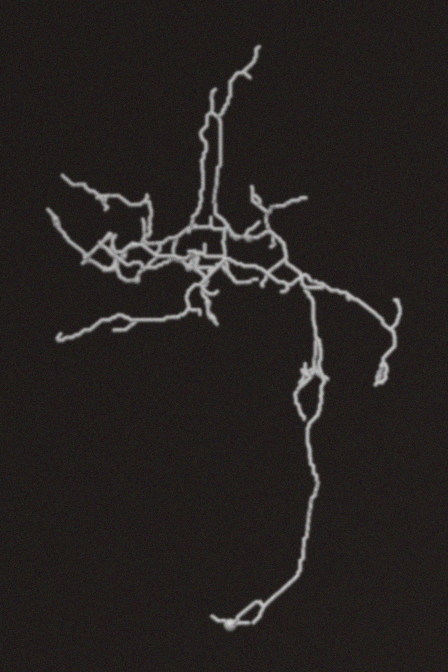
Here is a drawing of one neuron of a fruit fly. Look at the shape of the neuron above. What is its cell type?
CB1233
